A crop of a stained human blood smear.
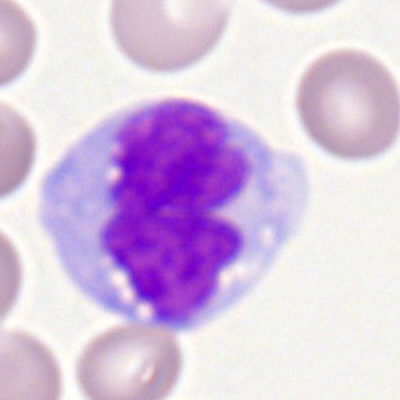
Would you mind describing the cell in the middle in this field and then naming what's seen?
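Starting with the nucleus, a notch cutting in from the right divides it into an upper and a lower part. Next, small clear vacuoles line its lower edge. Then the cytoplasm: pale grey-blue, in a band that is widest on the left side of the nucleus. Conclusion: a monocyte.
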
